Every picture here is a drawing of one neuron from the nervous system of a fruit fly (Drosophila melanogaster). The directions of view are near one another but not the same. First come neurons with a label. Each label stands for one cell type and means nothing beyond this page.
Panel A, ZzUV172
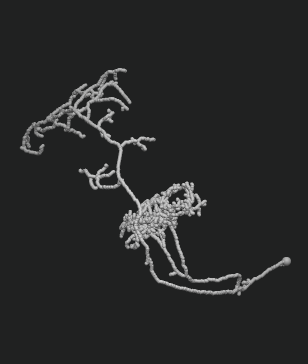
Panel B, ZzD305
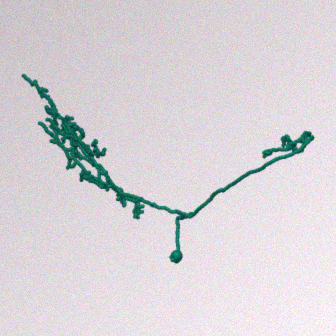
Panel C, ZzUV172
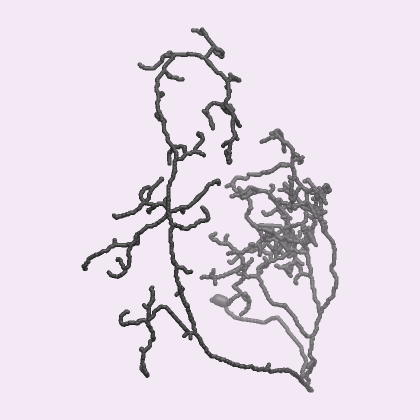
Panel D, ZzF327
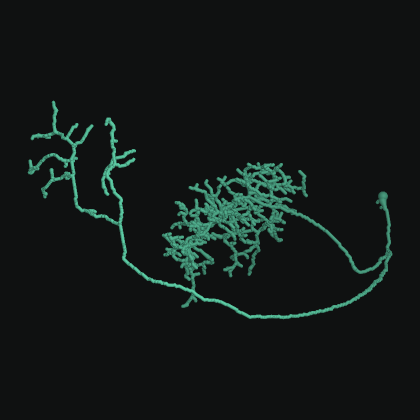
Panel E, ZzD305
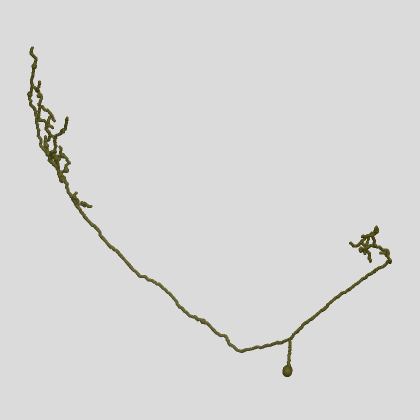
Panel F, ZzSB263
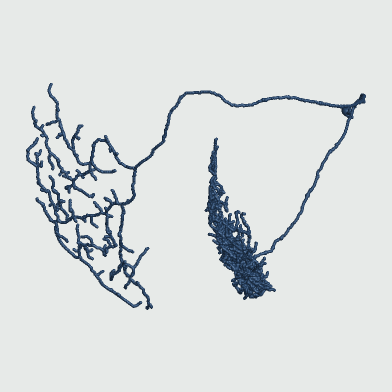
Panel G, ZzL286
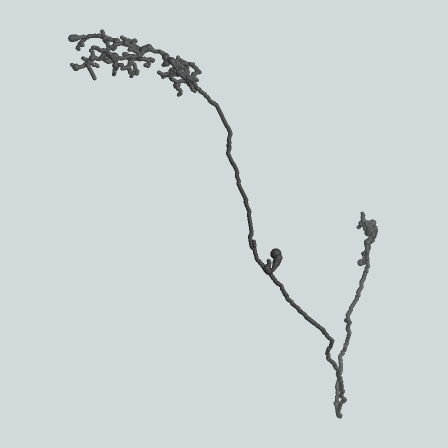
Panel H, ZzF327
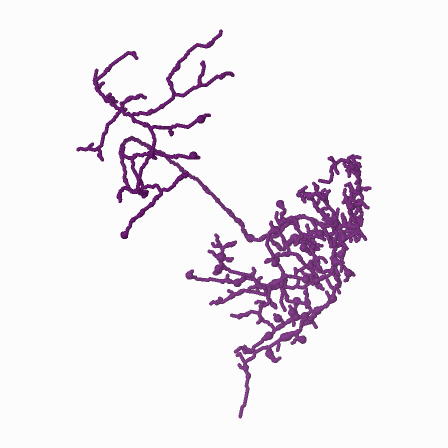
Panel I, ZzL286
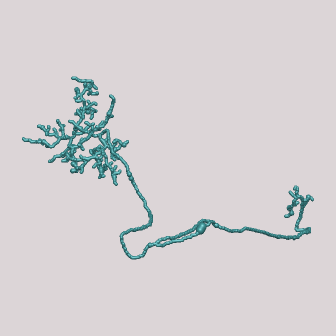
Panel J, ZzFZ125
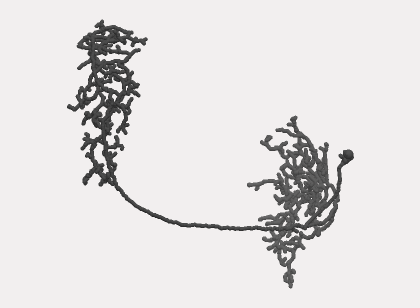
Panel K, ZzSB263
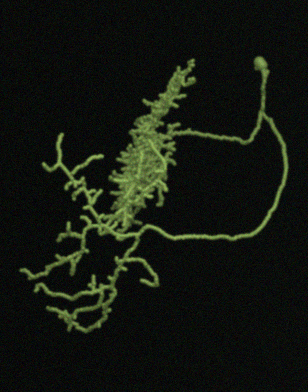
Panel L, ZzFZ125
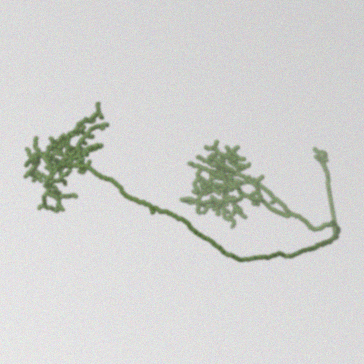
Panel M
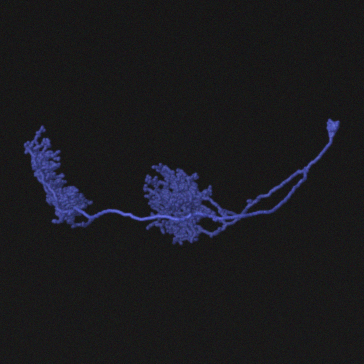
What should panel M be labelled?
ZzFZ125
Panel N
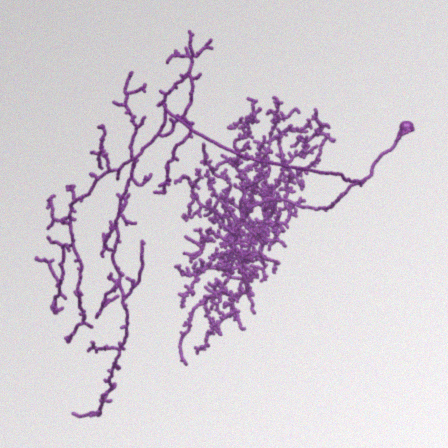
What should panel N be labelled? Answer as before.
ZzSB263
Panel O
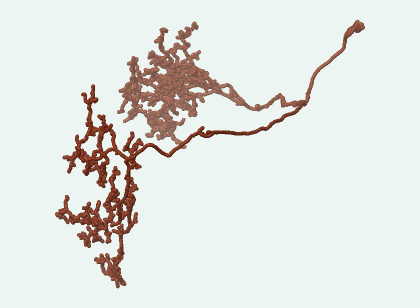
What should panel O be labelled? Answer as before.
ZzFZ125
